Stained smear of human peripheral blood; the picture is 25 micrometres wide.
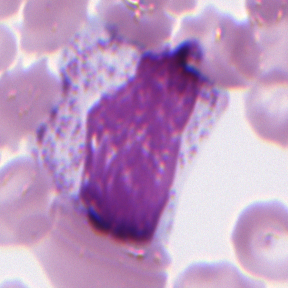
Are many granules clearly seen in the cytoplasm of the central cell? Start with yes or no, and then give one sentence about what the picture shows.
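Yes. Many small lilac-purple granules are scattered through the pale cytoplasm.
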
